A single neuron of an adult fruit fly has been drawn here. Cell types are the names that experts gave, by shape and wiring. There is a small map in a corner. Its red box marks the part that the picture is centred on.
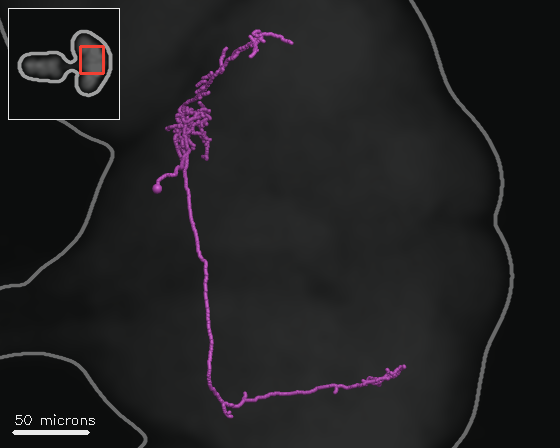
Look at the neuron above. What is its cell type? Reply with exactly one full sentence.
The cell type held by this neuron is WED144.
